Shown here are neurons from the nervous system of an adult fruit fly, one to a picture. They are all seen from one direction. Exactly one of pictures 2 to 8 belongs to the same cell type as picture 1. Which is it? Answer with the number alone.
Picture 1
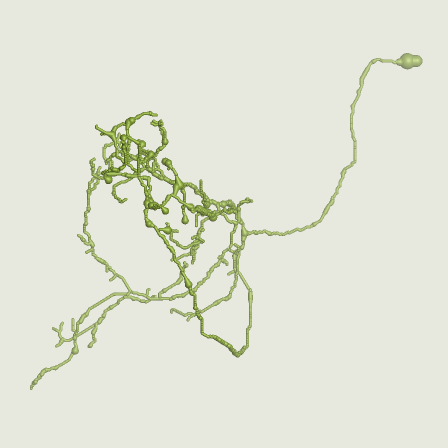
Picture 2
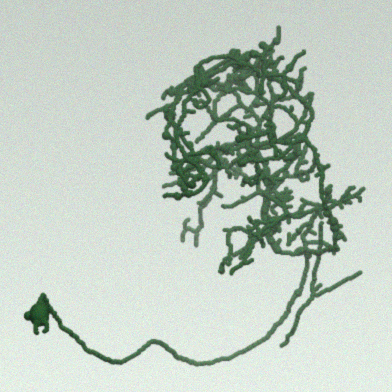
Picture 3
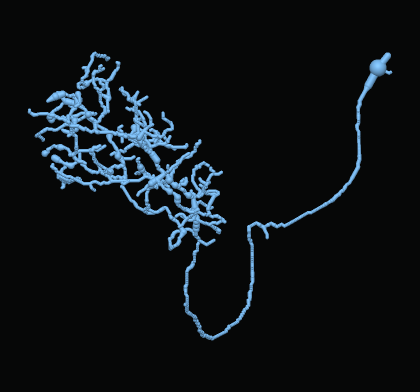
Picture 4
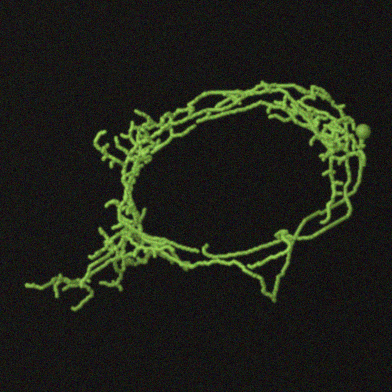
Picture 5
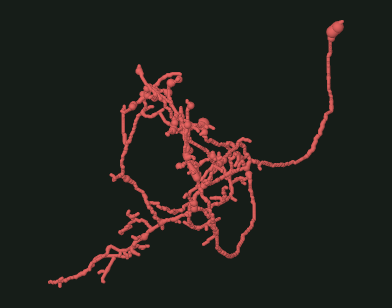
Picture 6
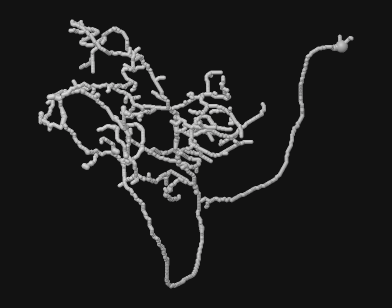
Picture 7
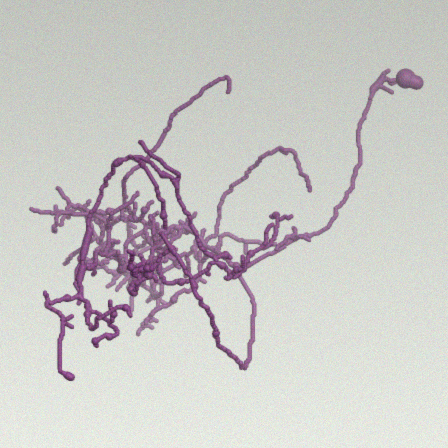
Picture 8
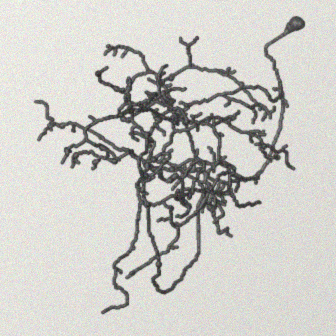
5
